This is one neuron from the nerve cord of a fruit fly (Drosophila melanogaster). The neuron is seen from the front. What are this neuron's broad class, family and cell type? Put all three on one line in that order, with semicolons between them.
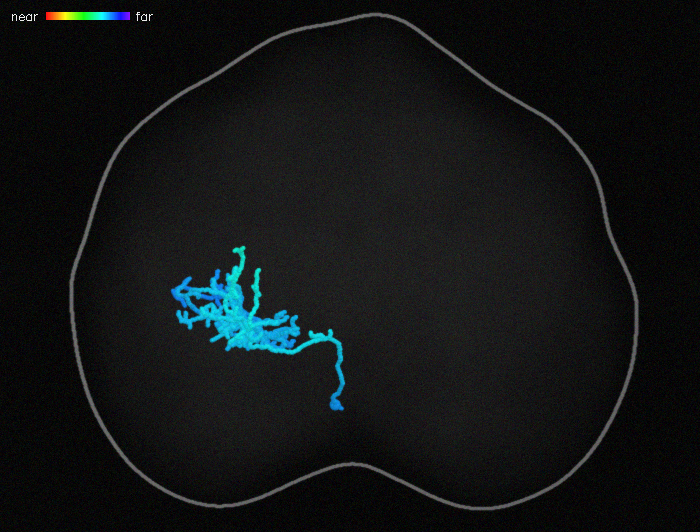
nerve-cord intrinsic neuron; hemilineage 14A; IN14A074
